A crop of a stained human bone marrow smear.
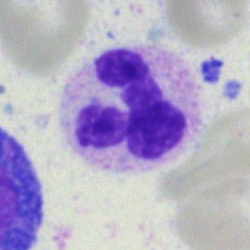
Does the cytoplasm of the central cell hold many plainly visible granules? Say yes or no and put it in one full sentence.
Yes, within its cytoplasm there are many visible granules.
